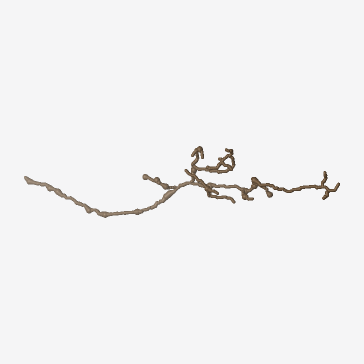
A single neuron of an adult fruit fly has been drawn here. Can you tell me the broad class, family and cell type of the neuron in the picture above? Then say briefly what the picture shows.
This is a sensory neuron entering the nerve cord. Its family is called class mechanosensory tactile. It is of cell type SNta26. The drawing shows no cell body. In this view it is more than twice as wide as it is tall.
